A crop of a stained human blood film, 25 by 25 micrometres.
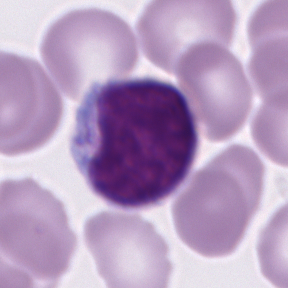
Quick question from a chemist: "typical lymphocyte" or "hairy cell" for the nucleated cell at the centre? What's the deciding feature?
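It's a typical lymphocyte, not a hairy cell. The cytoplasm decides it: there's only a narrow pale blue crescent on the left side, and the nucleus fills about 80% of the cell's area.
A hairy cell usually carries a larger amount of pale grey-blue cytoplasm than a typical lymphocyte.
The nucleus is roughly round, not divided into lobes, about 10 micrometres across, with dense, coarsely clumped chromatin.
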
